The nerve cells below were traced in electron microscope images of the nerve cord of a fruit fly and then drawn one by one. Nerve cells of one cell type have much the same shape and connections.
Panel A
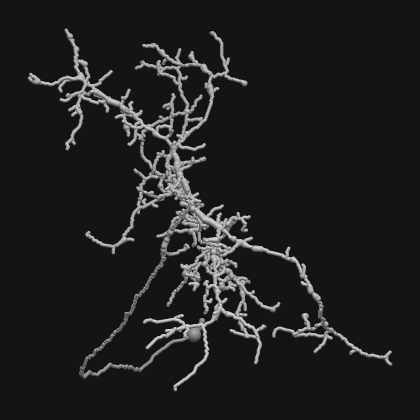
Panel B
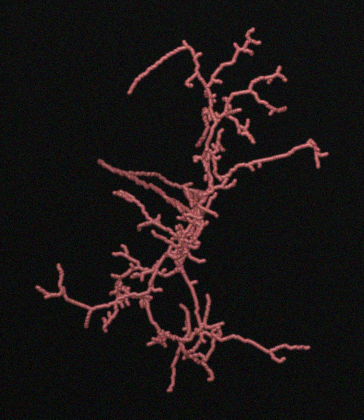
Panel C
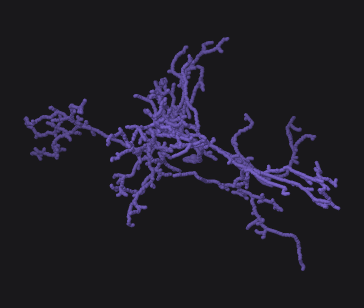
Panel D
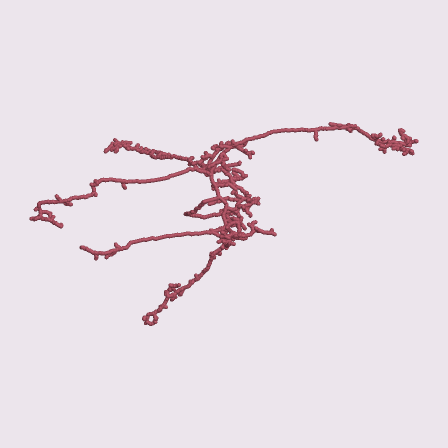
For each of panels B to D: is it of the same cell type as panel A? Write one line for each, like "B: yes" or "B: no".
B: yes
C: no
D: no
